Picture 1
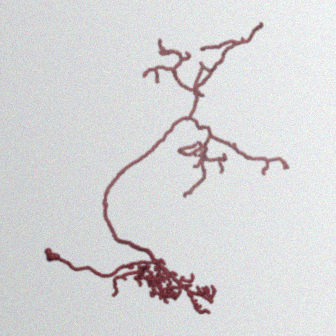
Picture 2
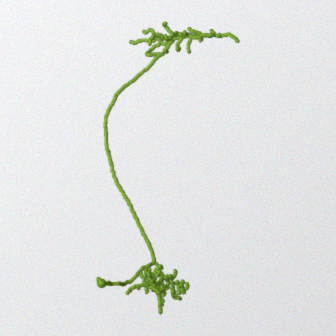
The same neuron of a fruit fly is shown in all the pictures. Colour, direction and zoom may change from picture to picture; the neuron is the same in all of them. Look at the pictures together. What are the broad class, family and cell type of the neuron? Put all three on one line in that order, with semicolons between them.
central-brain intrinsic neuron; hemilineage FLAa2; PRW010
